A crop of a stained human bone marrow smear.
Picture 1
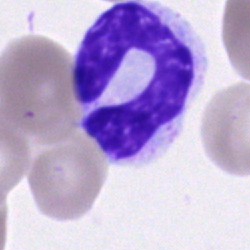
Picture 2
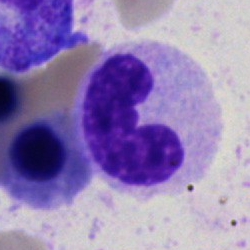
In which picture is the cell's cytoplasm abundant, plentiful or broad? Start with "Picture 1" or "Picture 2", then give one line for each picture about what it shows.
Picture 2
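In picture 1: The cytoplasm forms a narrow rim that is widest on the right side of the cell.
In picture 2: The cytoplasm is abundant and pale lilac.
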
